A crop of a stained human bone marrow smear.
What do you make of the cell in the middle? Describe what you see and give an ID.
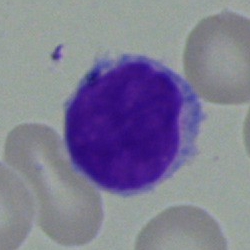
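The cell has a roughly round overall outline. Its pale blue cytoplasm forms a thin rim that is widest on the right side, where small ragged projections of cytoplasm stick out along the edge. This is a lymphocyte.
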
